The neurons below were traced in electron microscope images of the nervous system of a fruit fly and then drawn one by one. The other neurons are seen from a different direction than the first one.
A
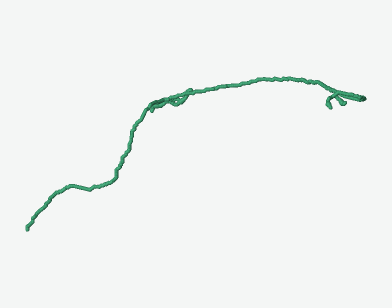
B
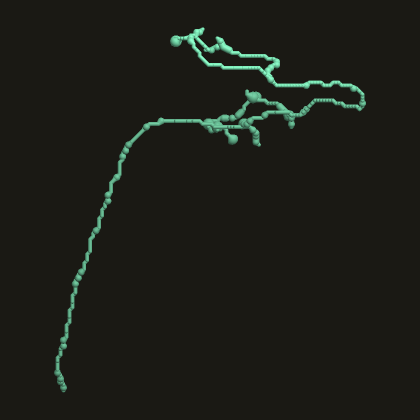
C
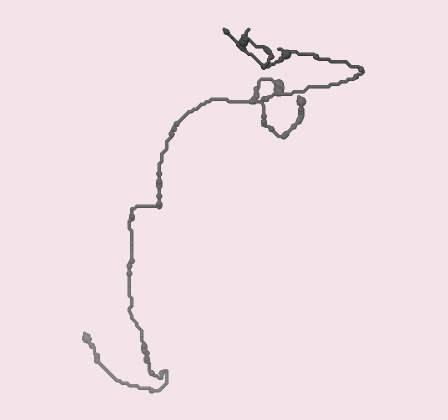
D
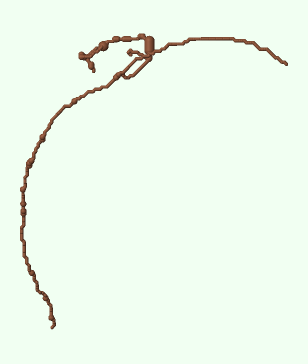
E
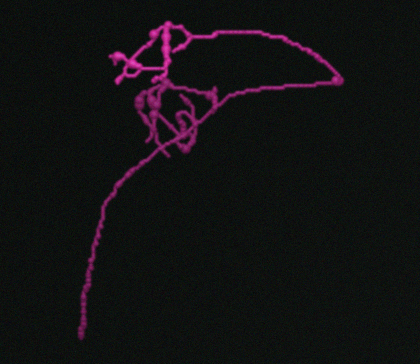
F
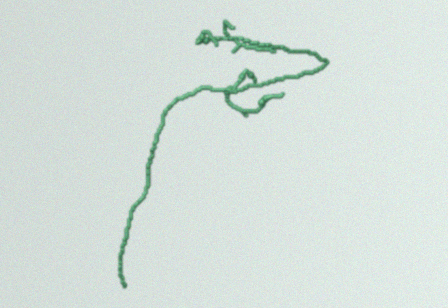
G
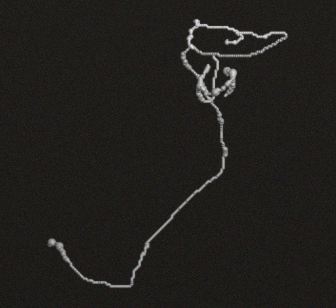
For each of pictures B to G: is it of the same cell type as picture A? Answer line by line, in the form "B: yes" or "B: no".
B: yes
C: yes
D: no
E: no
F: yes
G: yes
